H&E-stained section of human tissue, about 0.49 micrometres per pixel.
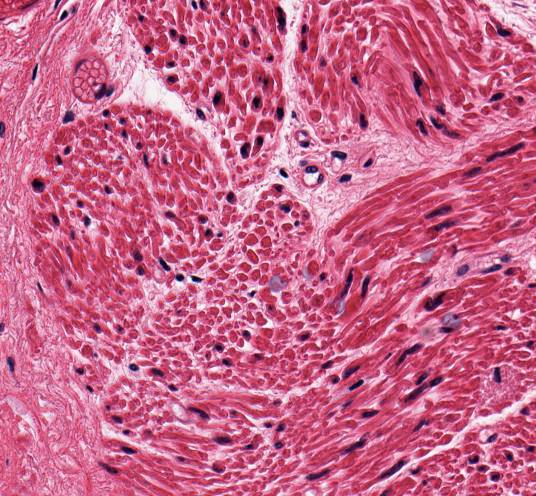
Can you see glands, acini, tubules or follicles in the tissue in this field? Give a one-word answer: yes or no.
No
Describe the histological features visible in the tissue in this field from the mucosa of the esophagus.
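Bundles of smooth muscle cells, separated by thin connective tissue septa, make up almost the whole field. They are cut in different planes: across at the upper left and centre, lengthwise at the right and lower part. Cross-cut cells appear as small round to polygonal eosinophilic profiles, only some containing a nucleus. In lengthwise-cut bundles, the spindle-shaped cells hold central, elongated, cigar-shaped nuclei.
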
